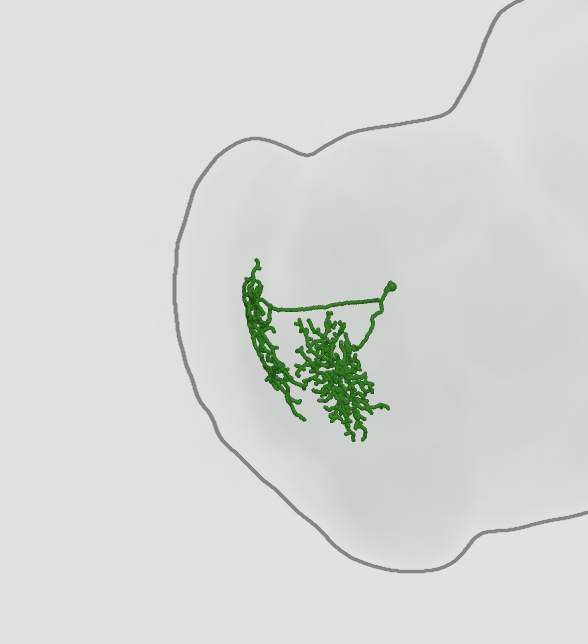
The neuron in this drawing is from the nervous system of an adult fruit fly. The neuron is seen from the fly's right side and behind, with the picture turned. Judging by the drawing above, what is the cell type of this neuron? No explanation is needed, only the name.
MeLo10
